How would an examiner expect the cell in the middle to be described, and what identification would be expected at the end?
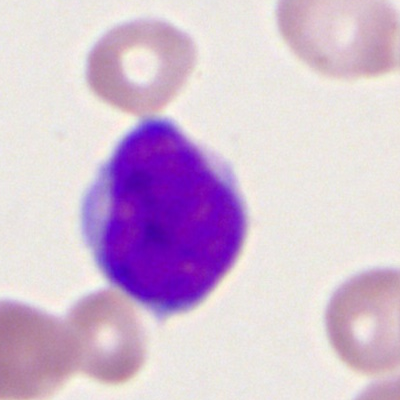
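Outline irregular; small tapering tag of cytoplasm at lower edge. Nucleus single, unlobed, filling most of the cell. Cytoplasm pale greyish blue, no granules seen. Myeloblast.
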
